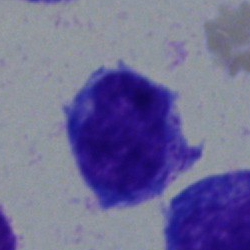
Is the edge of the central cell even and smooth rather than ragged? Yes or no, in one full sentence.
No, a smooth outline is not present; the cell's edge is rough.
